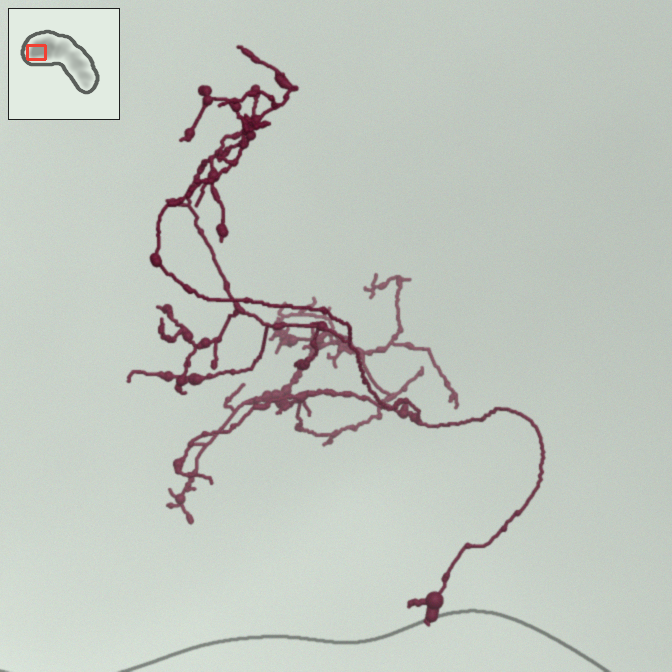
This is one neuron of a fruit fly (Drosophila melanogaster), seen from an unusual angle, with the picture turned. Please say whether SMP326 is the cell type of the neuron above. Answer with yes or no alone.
yes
